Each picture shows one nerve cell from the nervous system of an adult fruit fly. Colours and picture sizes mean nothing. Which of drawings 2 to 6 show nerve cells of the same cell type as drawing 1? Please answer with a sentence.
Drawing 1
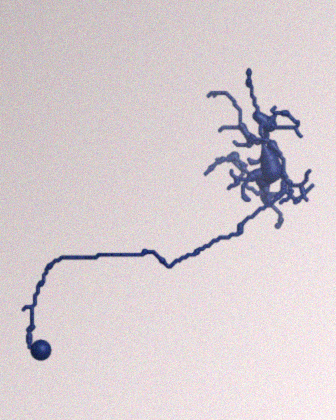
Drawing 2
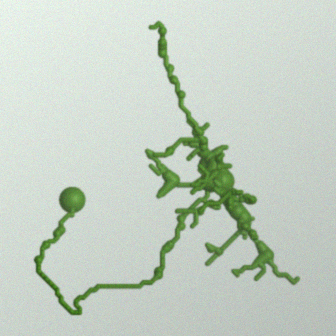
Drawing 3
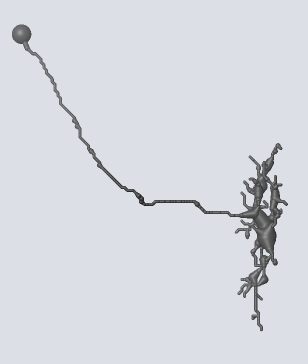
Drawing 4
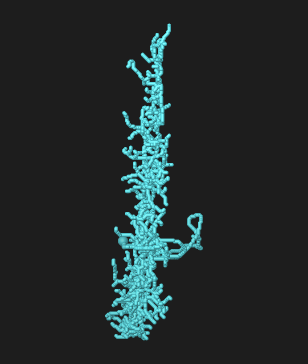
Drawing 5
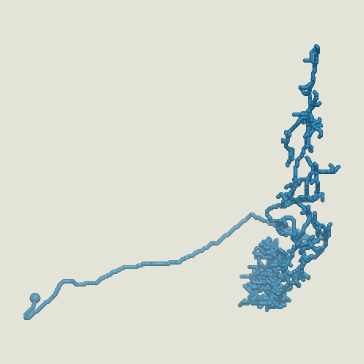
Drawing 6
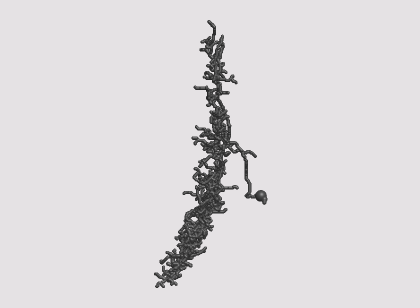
Drawing 2 and drawing 3 are of the same cell type.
